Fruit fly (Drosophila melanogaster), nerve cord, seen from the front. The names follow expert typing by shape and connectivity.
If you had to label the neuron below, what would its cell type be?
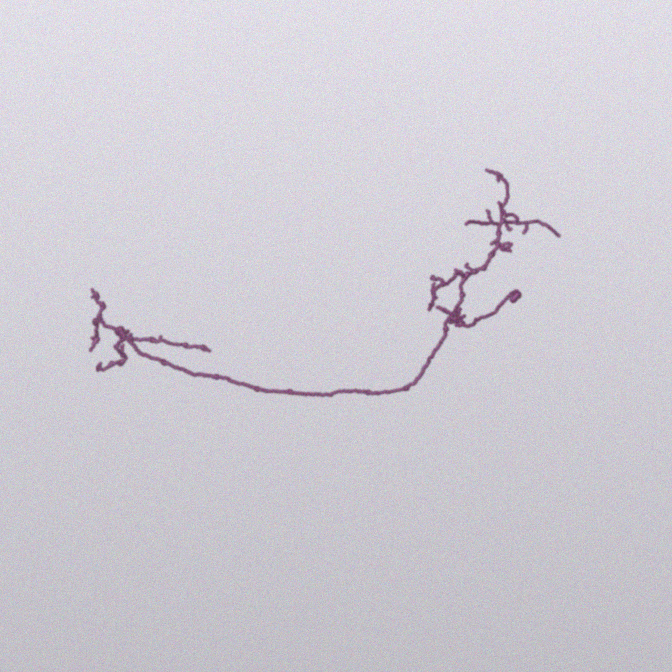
IN01A082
